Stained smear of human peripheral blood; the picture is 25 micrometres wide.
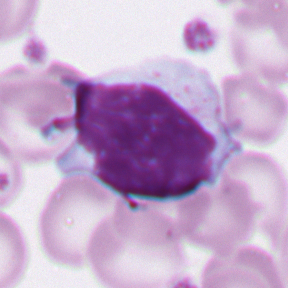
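Large granular lymphocyte, its nucleus angular and polygonal in outline with fairly straight edges. The nucleus fills most of the cell; the pale greyish-blue cytoplasm forms its widest band at the upper right, where a few fine reddish-purple granules are scattered.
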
